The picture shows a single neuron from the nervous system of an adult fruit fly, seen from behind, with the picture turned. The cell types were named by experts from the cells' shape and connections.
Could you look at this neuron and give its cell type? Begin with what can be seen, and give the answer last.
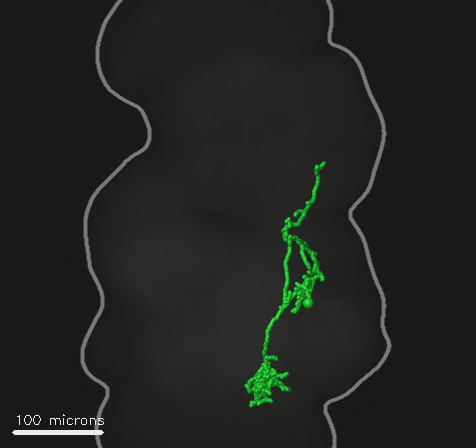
From top to bottom in the picture it spans about 300 microns. As drawn here it is more than twice as tall as it is wide. This is a visual projection neuron. It is of cell type LoVP21.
